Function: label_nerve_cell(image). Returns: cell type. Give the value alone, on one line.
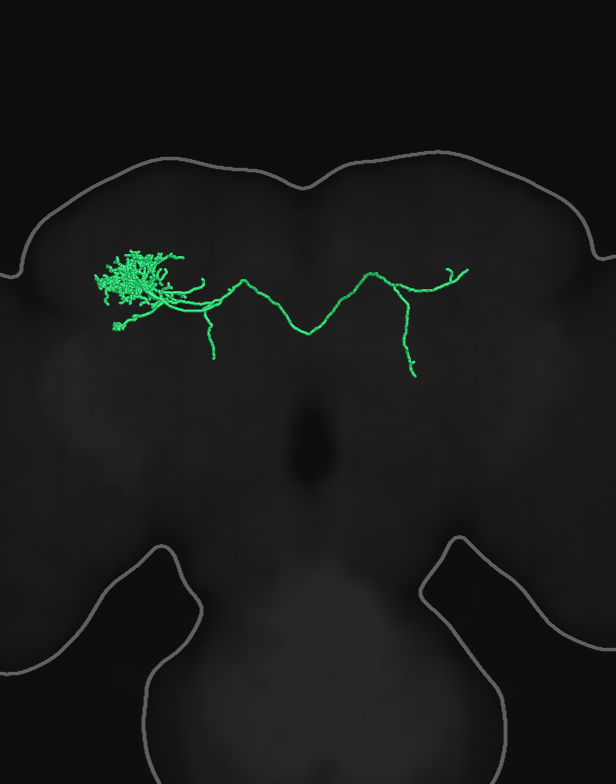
AOTU008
